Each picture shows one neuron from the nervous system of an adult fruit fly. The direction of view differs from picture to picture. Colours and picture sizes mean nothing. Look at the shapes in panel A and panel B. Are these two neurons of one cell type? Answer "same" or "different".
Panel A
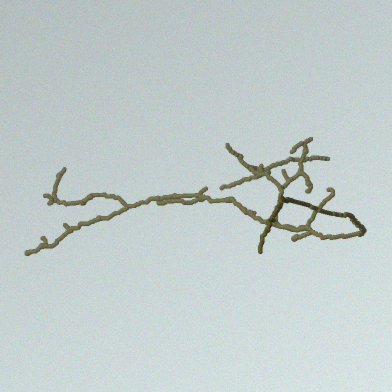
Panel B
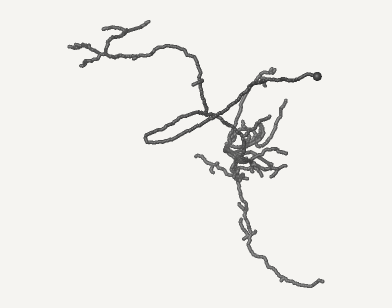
different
